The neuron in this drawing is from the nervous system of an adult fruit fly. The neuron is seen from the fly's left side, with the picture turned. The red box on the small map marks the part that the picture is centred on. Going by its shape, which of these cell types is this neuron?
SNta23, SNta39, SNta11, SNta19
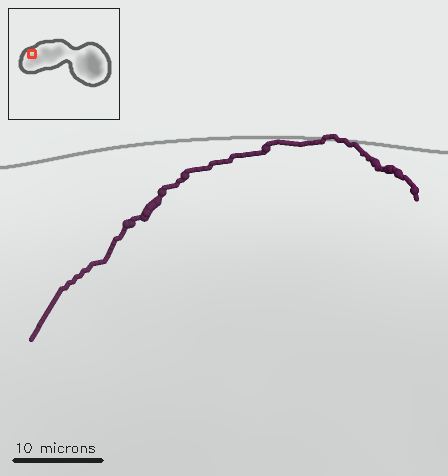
SNta23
